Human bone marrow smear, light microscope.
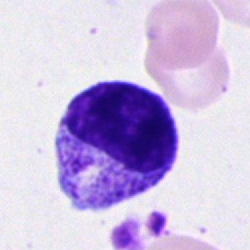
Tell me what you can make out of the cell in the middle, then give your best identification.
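Nucleus off-centre, toward upper right. Chromatin dark purple, densely stained. Coarse dark purple granules in cytoplasm; pale lilac between them. Cell: metamyelocyte.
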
